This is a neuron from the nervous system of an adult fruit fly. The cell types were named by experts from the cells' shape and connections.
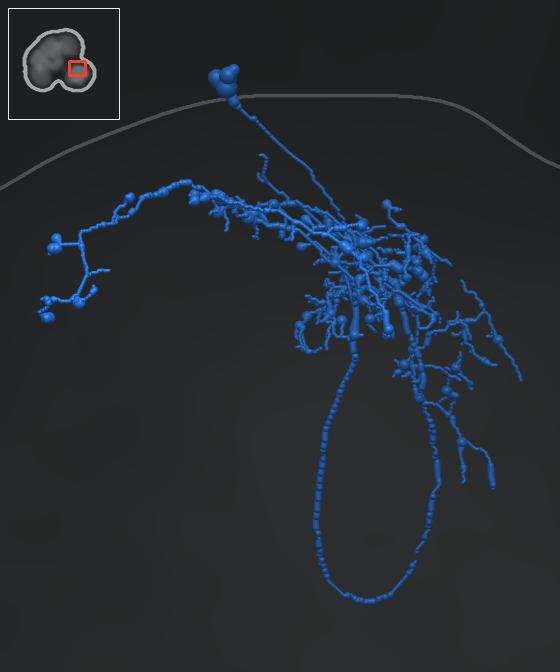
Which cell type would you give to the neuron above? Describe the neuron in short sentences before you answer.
The cell body is at the top of the picture. Dozens of branch ends can be seen. It is a nerve-cord intrinsic neuron. It is of cell type IN17A112.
